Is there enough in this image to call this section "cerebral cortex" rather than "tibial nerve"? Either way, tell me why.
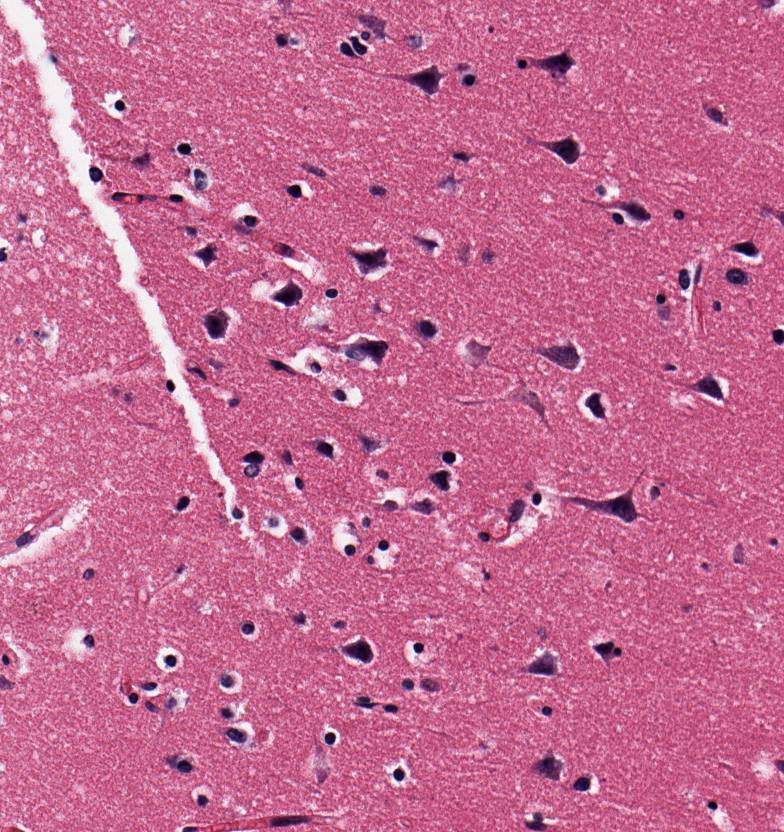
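This is cerebral cortex. Neuron cell bodies are present here; in the darkest, the nucleus is hardly distinguishable from the dense cytoplasm.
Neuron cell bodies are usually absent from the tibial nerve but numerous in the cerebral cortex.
Small round dark glial nuclei, many with a clear halo, lie scattered in pink, finely fibrillary neuropil.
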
